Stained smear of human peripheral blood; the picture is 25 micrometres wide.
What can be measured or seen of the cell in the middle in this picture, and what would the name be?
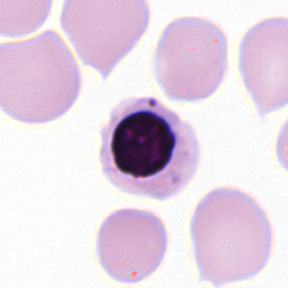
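Starting with the nucleus: its chromatin is dense, very dark purple, coarsely clumped, and its outline is round, about 6 micrometres across. It sits off-centre toward the upper left, so the cytoplasm forms a wider band on the right, and it takes up about 40% of the cell's area. The cell is about 9 micrometres across. The cytoplasm is pale lilac-grey, not deep blue, with one small dark purple dot at its top edge. So this is a normoblast.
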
